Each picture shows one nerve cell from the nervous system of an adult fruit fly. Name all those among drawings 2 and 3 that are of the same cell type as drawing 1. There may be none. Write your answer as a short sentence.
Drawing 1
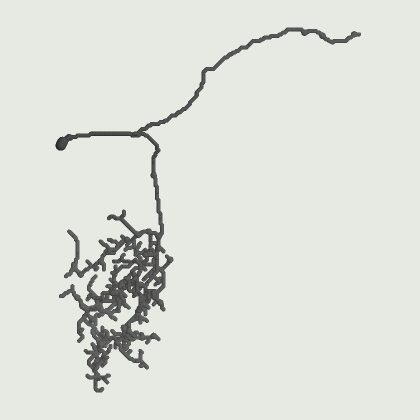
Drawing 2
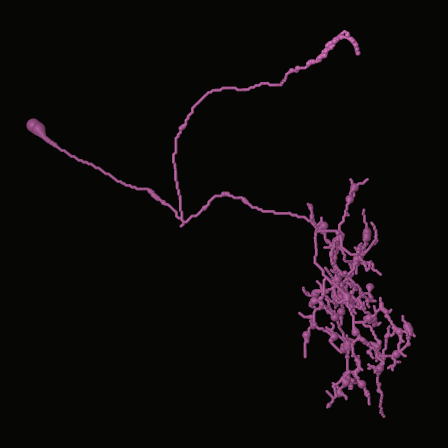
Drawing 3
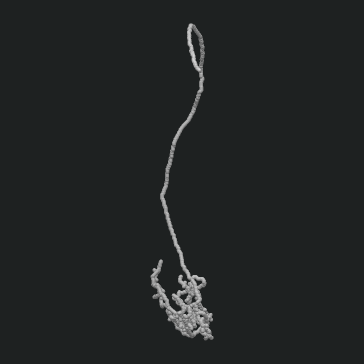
Drawing 2 is of the same cell type.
